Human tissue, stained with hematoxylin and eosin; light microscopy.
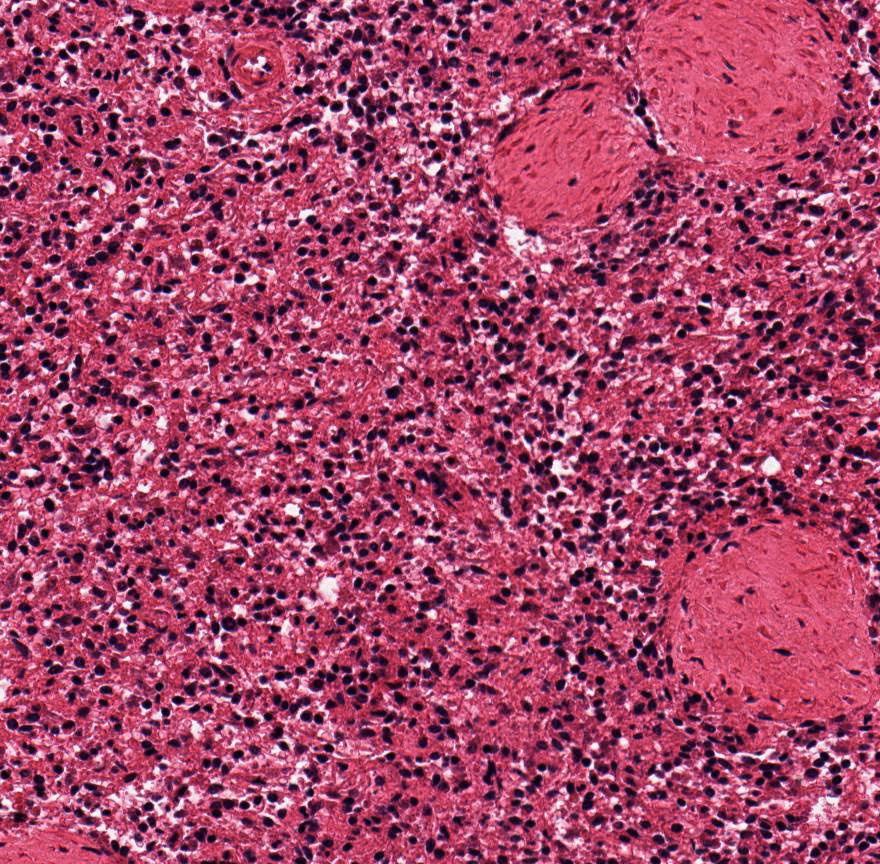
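Spleen: a diffuse, densely cellular sheet without any lobular or glandular organisation occupies most of the field. Small, round, dark-staining nuclei with little visible cytoplasm dominate this sheet. Near the top left, a small vessel shows a thick wall of concentrically layered pink tissue around a narrow lumen. Neither epithelium nor fat cells are present.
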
